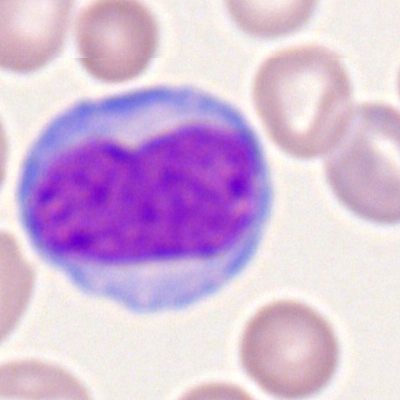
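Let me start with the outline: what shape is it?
Oval, wider from side to side than from top to bottom.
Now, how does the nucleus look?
There is a shallow notch in its upper edge, and the chromatin is clumped into darker purple patches.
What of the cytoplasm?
Pale blue, deepening in colour toward the cell edge.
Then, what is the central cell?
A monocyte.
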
